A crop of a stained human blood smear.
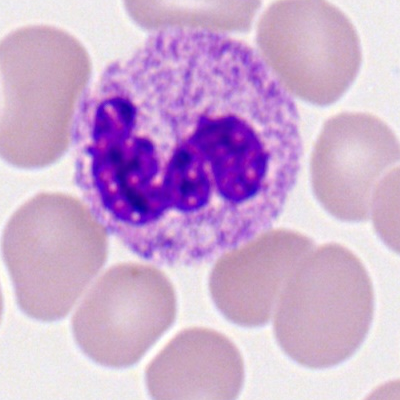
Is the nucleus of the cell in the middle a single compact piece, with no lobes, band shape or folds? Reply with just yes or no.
No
